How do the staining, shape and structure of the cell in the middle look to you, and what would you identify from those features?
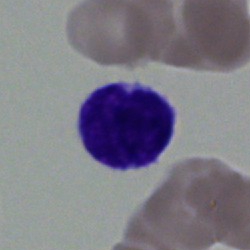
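Nuclear size is the first point: the nucleus fills almost the whole cell. On chromatin: dense and dark purple, with darker clumped areas. No nucleoli are visible, and no granules show anywhere in the cell. The cell is a lymphocyte.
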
